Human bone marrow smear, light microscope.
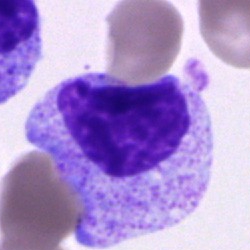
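Myelocyte, the central cell here: its outline is irregular rather than round. The nucleus is broad and irregular, wider than tall, and sits in the upper part, leaving more cytoplasm below. That cytoplasm is plentiful and pale lilac-blue.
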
